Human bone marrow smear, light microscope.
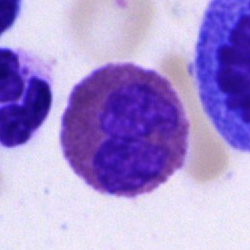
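Eosinophil: the central cell in a stained human bone marrow smear. The cell has a round outline. The nucleus sits toward the right, which leaves a wider band of cytoplasm on the left. No vacuoles are visible in the cytoplasm.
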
